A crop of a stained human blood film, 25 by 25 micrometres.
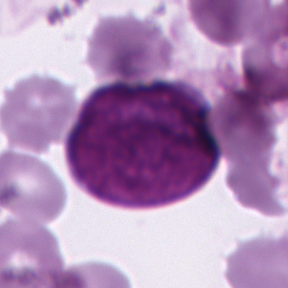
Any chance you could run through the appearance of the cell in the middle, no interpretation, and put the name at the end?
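Shape roughly oval, wider than tall. Top edge flatter than the evenly rounded bottom edge. Stained deep purple throughout. Chromatin fairly even and finely granular, not coarse dark blocks. Cell: myeloblast.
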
